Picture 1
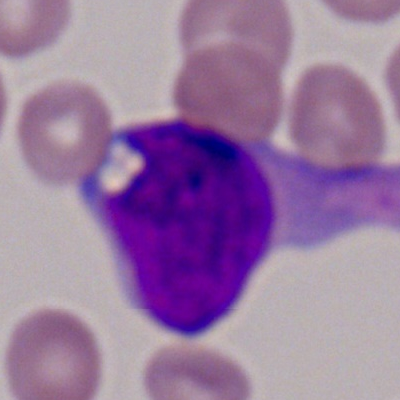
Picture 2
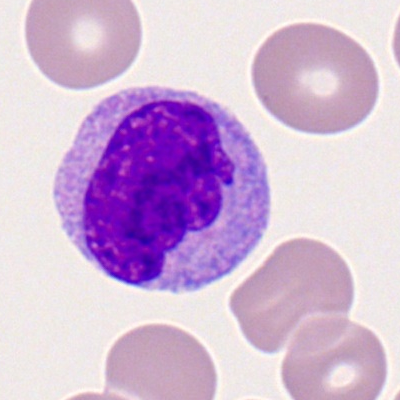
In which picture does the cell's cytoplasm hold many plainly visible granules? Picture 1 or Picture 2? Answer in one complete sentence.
What picture 2 shows is a cell with many visible granules in its cytoplasm.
